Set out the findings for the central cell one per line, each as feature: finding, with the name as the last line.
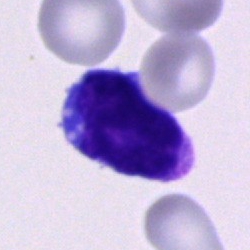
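Shape: oval, elongated from upper left to lower right
Nucleus: fills almost the whole cell
Nucleolus: none can be seen
Left edge: ragged, with small irregular projections
Cell: blast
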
